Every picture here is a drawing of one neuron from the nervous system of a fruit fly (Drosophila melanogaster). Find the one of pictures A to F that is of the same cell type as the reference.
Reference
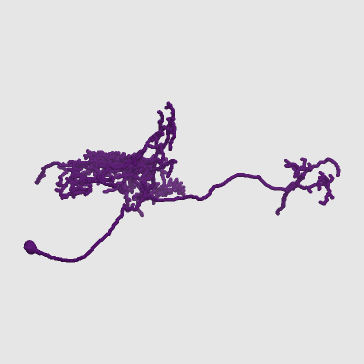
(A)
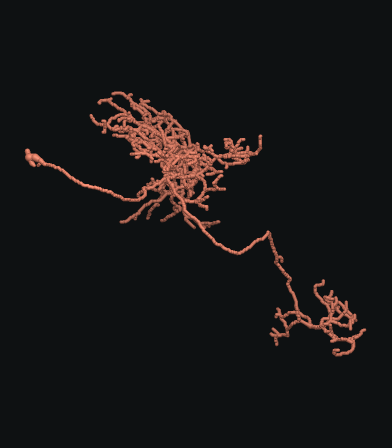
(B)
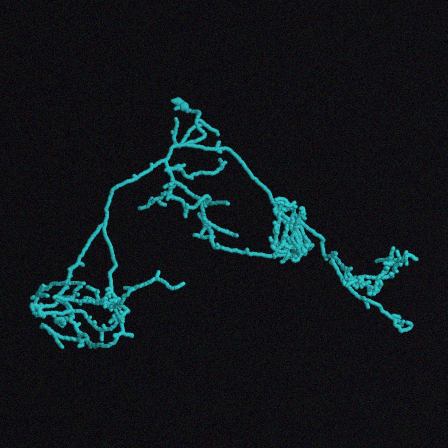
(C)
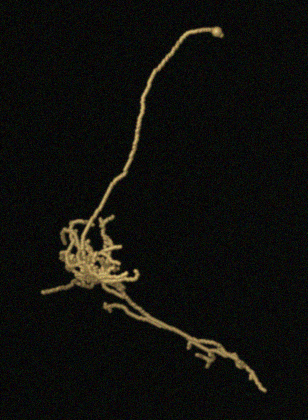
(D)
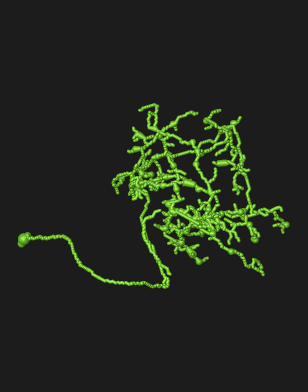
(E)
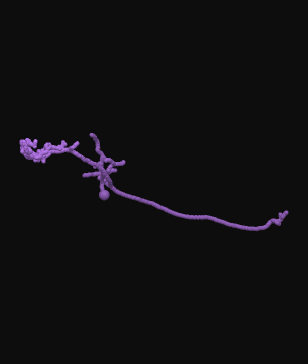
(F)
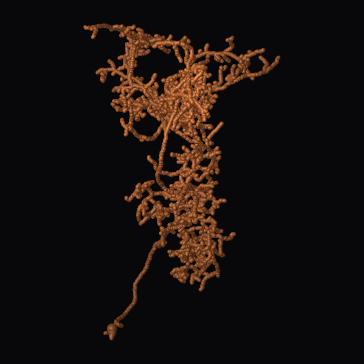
A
